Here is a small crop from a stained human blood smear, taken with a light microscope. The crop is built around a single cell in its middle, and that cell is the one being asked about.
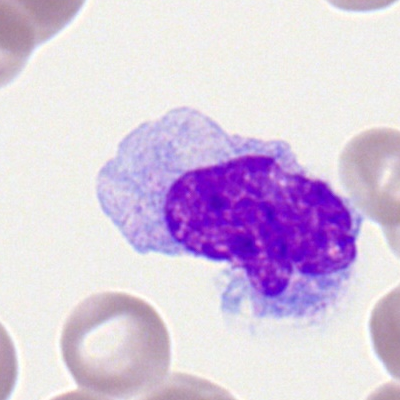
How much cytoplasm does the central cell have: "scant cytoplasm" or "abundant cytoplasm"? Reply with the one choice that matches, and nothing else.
Abundant cytoplasm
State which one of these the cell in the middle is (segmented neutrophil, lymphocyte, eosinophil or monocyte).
monocyte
